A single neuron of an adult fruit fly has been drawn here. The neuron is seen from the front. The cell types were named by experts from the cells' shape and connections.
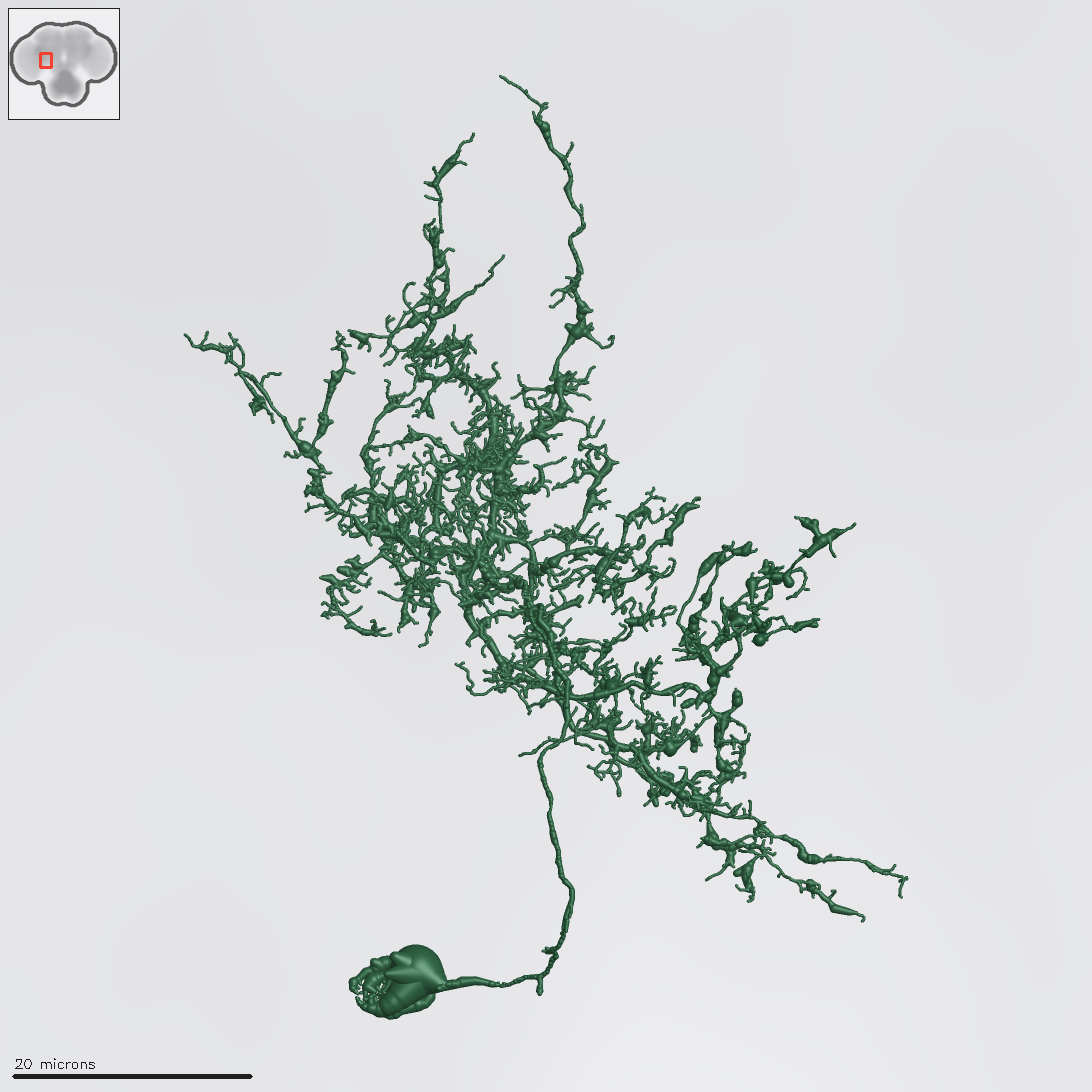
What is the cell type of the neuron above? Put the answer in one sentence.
The cell type is SAD021.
